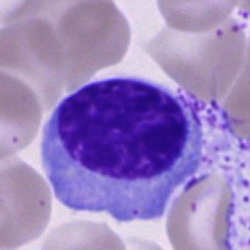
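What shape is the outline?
Roughly round.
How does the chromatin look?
Dark purple and coarsely clumped.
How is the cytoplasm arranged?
Its rim is wider below the nucleus than above, and it shows no granules.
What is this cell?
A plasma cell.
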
